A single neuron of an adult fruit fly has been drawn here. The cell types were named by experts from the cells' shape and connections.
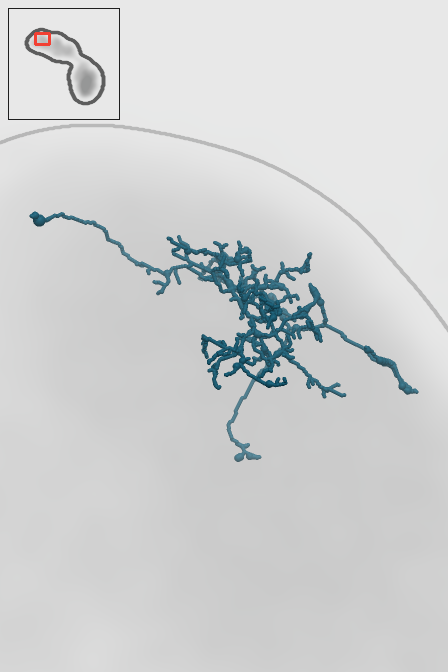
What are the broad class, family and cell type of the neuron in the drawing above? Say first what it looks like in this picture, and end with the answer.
The picture shows dozens of branch ends. As drawn here it is wider than it is tall. Its broad class is nerve-cord intrinsic neuron. Its family is hemilineage 01B. It is of cell type IN01B060.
